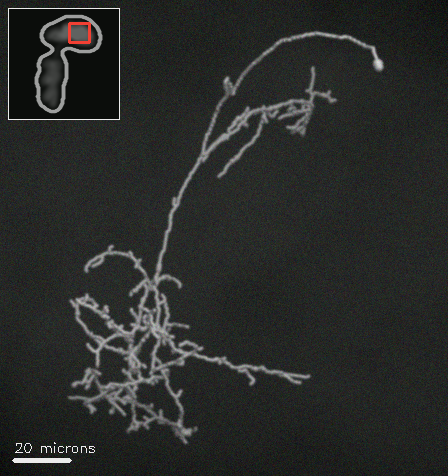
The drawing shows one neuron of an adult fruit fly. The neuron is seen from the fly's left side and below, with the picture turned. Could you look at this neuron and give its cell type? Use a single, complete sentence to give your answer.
By type, the neuron is WED020_a.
